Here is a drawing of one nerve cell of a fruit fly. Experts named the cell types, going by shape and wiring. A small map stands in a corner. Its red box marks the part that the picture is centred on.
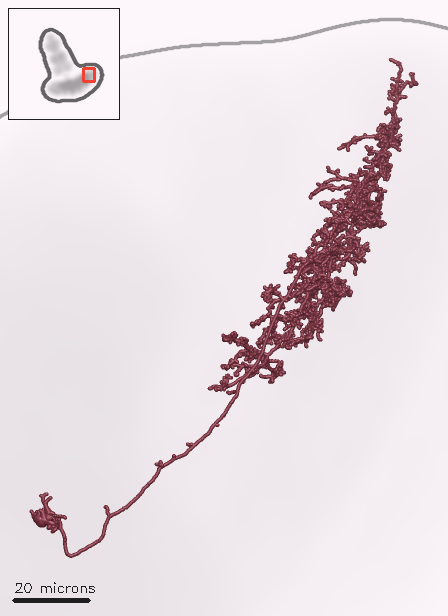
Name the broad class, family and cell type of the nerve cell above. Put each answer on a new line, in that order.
optic-lobe intrinsic neuron
Pm
Pm9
